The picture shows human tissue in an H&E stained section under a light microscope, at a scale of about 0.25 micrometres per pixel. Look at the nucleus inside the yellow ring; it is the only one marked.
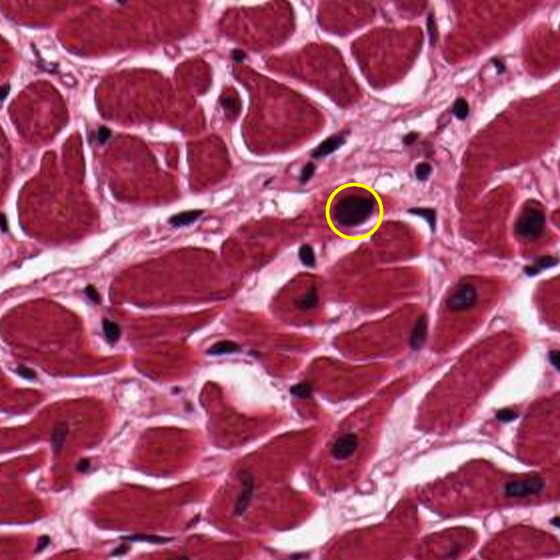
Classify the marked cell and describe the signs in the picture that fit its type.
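The marked nucleus belongs to a cardiomyocyte. The nucleus is oval with a smooth outline and stains dark purple almost evenly throughout. The cell lies at the edge of a strip of loose, pale pink fibres that runs between groups of muscle fibres.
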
